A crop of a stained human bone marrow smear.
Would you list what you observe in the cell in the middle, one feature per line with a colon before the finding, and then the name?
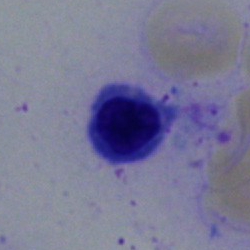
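Chromatin: dark and dense, little fine structure
Nucleoli: none seen
Cytoplasm: a narrow deep blue rim around the nucleus
Cytoplasmic granules: not visible
Cell type: erythroblast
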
